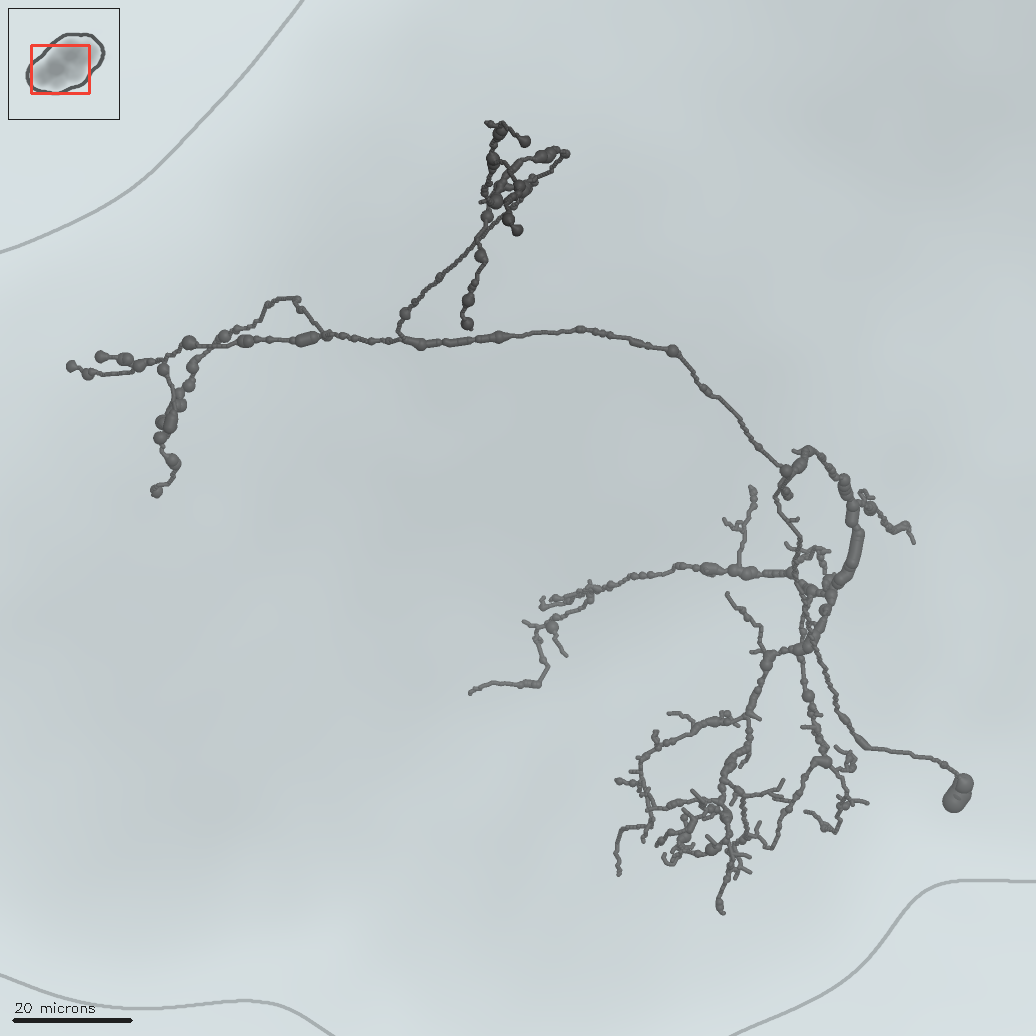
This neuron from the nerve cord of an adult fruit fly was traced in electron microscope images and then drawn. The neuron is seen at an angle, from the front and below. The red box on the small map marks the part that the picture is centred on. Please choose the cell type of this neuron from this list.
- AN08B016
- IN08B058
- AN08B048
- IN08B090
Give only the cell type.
IN08B090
